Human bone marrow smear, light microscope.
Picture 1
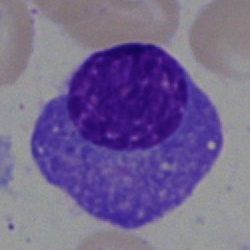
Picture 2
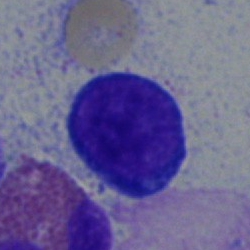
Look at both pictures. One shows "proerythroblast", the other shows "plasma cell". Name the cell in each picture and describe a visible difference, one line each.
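Picture 1 is a plasma cell. The cytoplasm is abundant and blue-violet.
Picture 2 is a proerythroblast. Almost no cytoplasm is visible around the nucleus.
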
